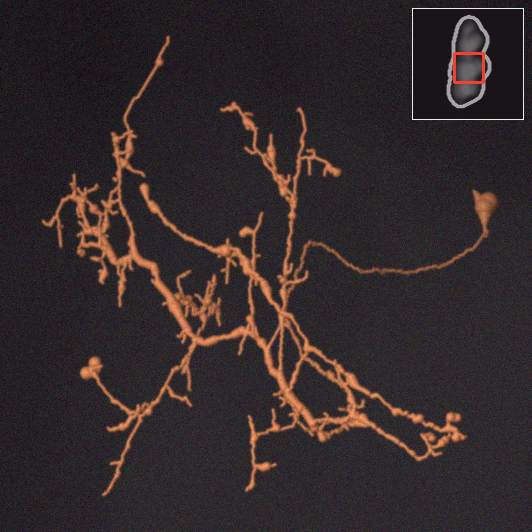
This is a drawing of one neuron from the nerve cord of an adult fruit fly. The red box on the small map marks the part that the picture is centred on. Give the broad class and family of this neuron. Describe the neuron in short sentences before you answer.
Dozens of branch ends can be seen. In this view it is about as wide as it is tall. This is a nerve-cord intrinsic neuron. The family is hemilineage 06B.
